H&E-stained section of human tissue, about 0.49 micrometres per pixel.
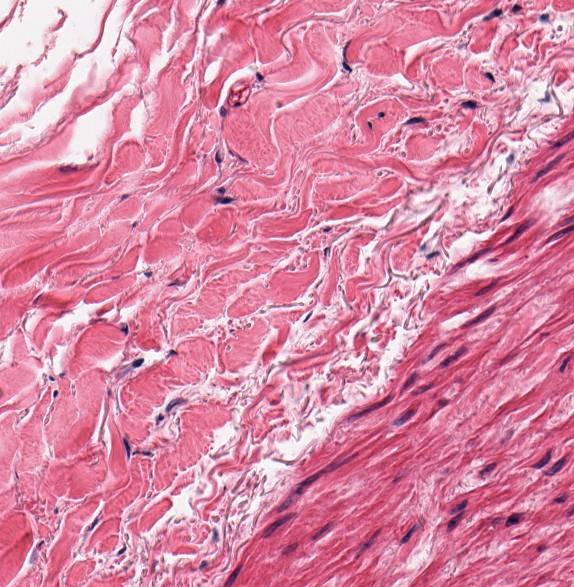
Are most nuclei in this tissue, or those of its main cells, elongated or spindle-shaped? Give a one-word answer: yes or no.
Yes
